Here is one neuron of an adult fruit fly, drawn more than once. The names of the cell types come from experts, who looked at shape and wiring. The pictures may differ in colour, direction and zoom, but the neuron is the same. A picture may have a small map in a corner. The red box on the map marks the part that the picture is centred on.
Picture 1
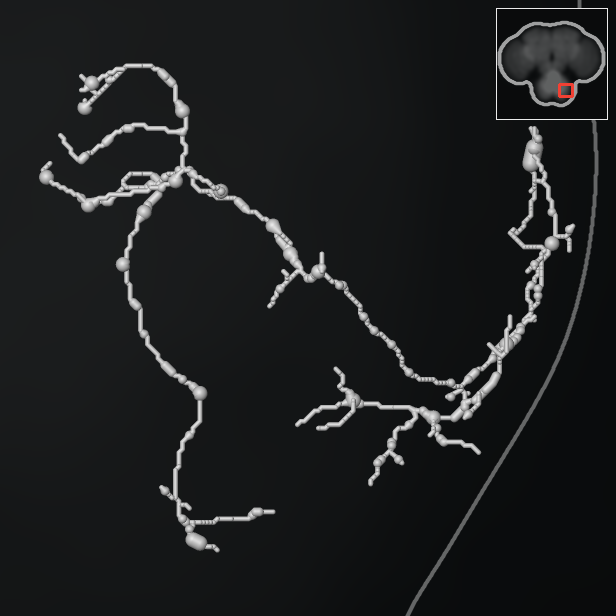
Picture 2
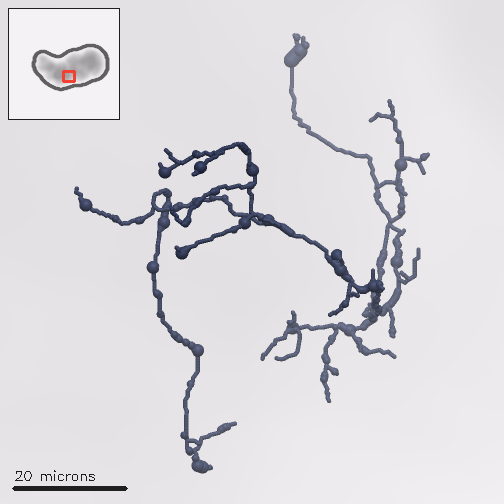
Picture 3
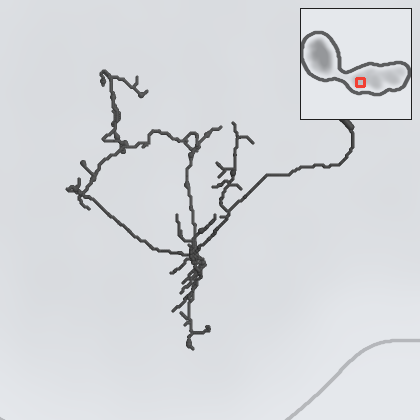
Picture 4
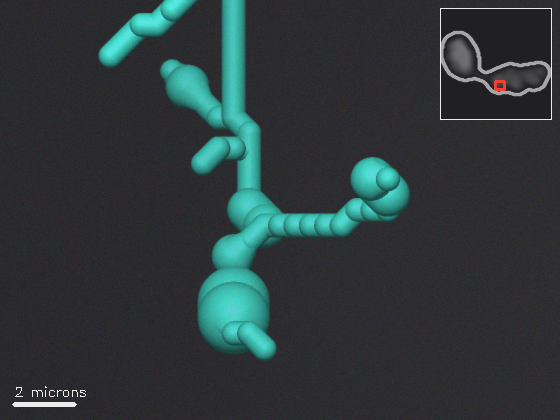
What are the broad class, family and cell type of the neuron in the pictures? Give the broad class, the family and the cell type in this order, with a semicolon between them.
nerve-cord intrinsic neuron; hemilineage 20A.22A; IN20A.22A092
